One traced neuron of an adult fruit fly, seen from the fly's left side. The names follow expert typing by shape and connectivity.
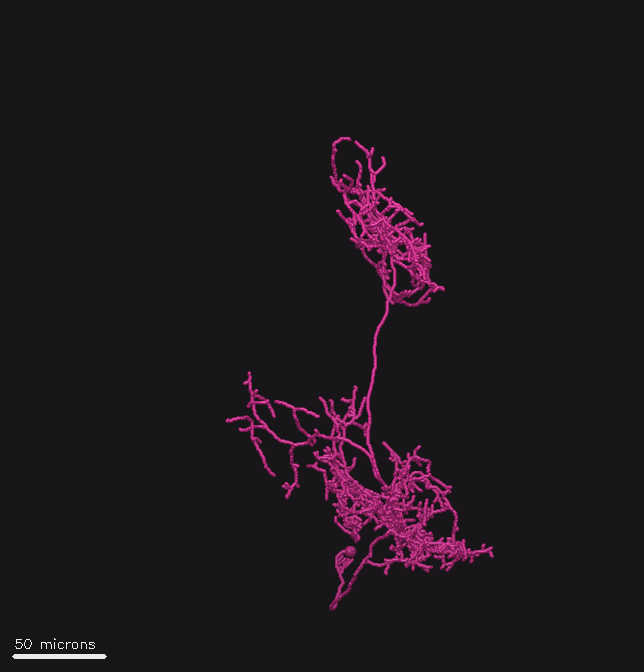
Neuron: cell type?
GNG661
